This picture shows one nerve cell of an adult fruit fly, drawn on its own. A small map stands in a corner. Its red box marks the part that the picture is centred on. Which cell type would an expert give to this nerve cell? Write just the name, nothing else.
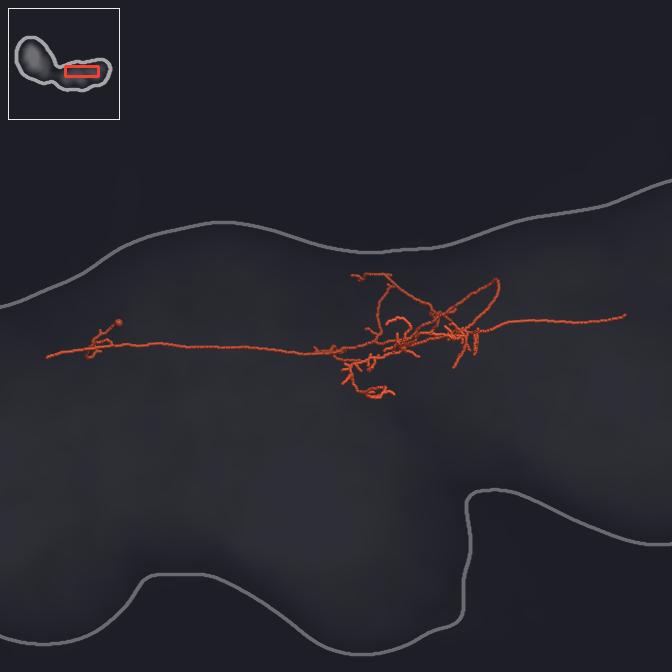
IN06A101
